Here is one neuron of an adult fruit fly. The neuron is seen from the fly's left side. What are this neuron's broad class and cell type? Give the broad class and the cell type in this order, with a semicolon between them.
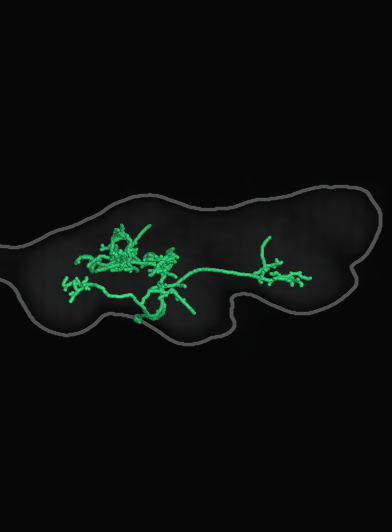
nerve-cord intrinsic neuron; INXXX134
